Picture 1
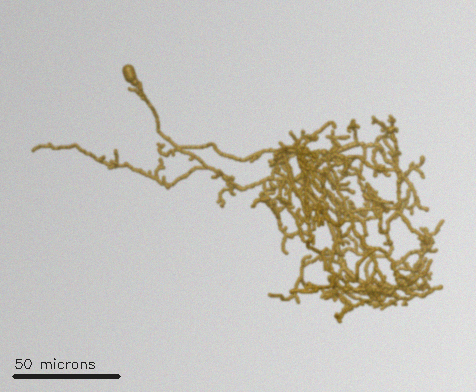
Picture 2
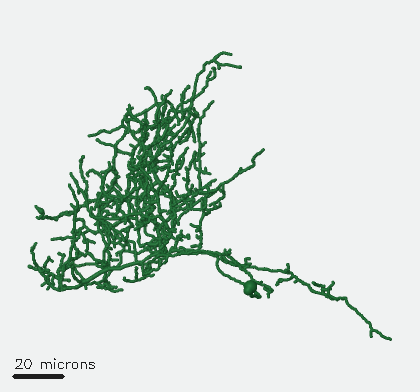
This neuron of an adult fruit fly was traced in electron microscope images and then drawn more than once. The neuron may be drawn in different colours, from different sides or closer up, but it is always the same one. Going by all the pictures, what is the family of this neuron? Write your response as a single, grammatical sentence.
The family that includes this neuron is hemilineage 14A.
